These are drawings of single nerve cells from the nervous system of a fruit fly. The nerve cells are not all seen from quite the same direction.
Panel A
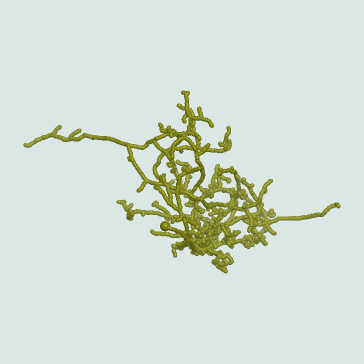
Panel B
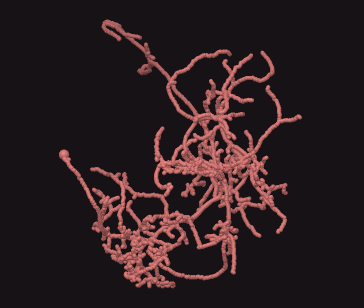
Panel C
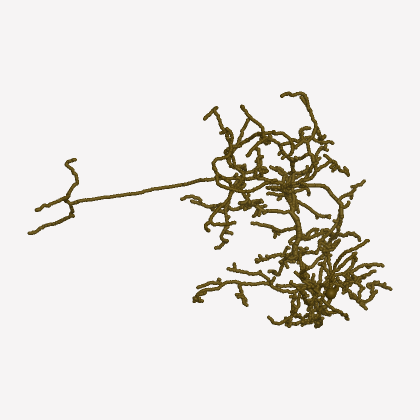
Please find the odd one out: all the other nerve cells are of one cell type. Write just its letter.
A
